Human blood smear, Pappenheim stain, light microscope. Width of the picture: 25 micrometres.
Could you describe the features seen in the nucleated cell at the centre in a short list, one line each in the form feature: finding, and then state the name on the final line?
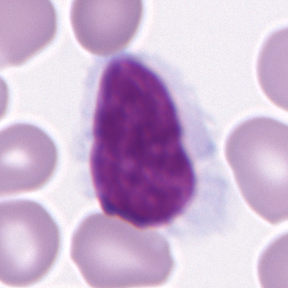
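Nucleus shape: elongated, taller than it is wide
Nucleus size: fills most of the cell
Cytoplasm colour: very pale greyish-blue
Cytoplasm edge: ragged and faint
Name: hairy cell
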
